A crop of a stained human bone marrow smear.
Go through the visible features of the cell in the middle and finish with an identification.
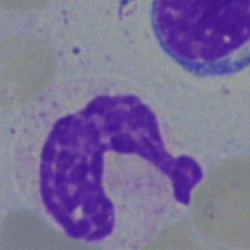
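Against the background, the round outline shows only a faint edge. The nucleus forms a curved band, bent like a horseshoe and open toward the bottom, and I can make out no nucleoli in it. Fine pinkish-lilac granules lie scattered through the cytoplasm. So I would call this a band neutrophil.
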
